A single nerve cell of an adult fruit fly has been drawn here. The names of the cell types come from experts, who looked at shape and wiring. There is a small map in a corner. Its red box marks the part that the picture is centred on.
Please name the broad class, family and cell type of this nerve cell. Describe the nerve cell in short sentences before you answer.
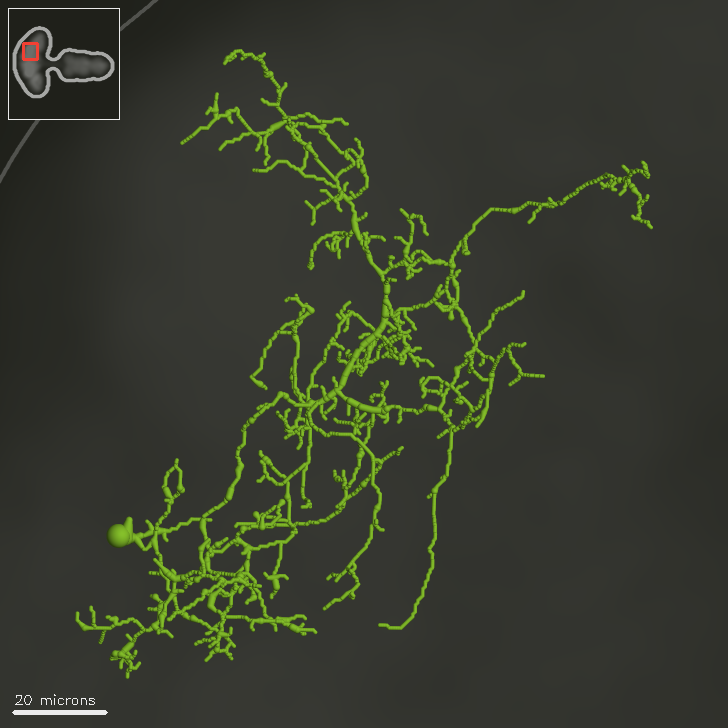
It lies in the brain. From top to bottom in the picture it spans about 140 microns. More than a hundred branch ends can be seen. It is a central-brain intrinsic neuron. The family is hemilineage SMPpd1. It is of cell type SLP397.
